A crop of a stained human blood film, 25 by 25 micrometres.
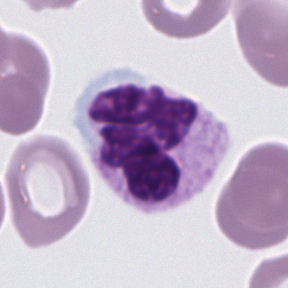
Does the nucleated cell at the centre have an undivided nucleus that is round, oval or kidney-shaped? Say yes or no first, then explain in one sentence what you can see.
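No. The nucleus is folded into several overlapping lobes.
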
